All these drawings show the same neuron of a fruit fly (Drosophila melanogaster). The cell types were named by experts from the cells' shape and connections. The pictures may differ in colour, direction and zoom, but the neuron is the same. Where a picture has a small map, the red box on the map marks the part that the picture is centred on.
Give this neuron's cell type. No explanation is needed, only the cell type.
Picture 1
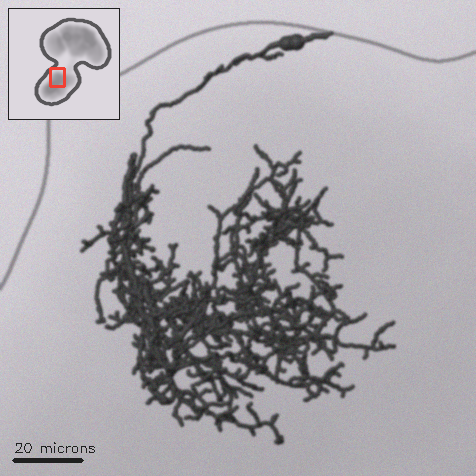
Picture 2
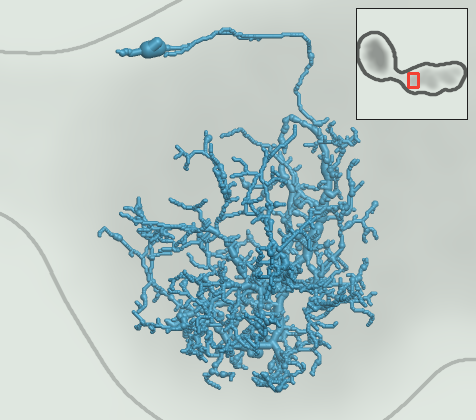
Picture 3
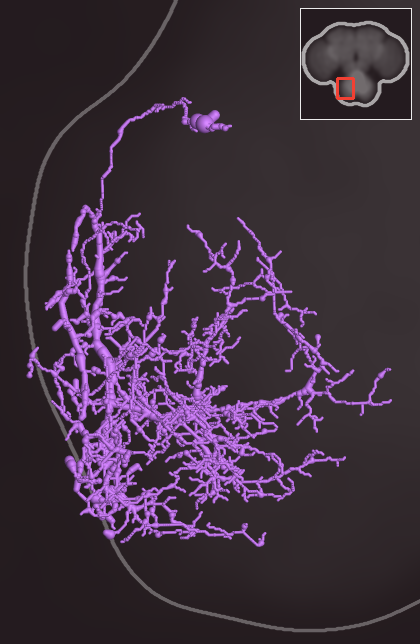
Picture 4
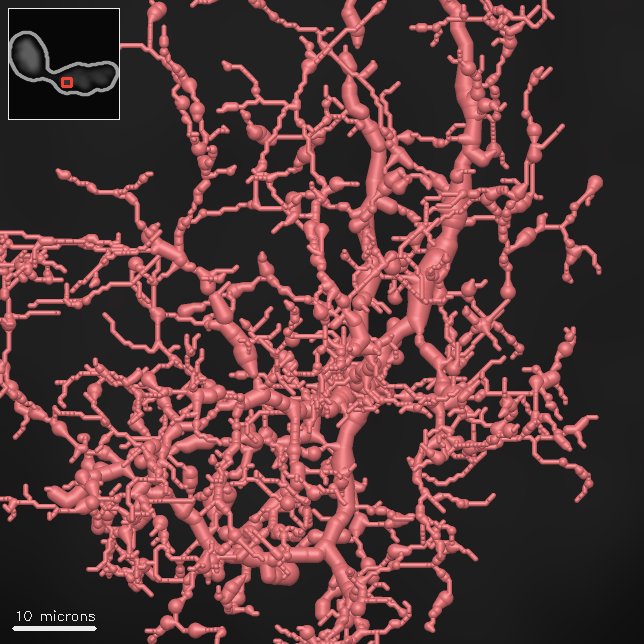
IN19A021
